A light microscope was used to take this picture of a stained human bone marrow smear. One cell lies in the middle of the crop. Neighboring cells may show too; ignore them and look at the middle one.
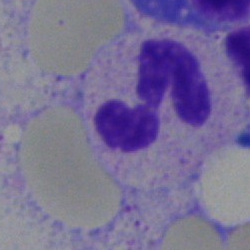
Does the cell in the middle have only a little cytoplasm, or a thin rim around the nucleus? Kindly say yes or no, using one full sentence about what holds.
No, around the nucleus lies a wide area of cytoplasm.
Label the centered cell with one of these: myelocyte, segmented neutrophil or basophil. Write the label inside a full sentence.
The centrally located cell in the crop is a segmented neutrophil.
